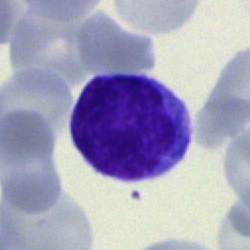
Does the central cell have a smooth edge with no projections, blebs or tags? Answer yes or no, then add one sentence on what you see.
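Yes. The cell is round to slightly oval with a smooth outline.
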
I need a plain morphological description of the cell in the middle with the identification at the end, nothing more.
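Let me see: the nucleus takes up nearly the whole cell, so there's only scant cytoplasm, and I see no granules in it. The chromatin is dark purple, densely packed, mottled. Just below the cell sits a tiny dark purple dot. This is a lymphocyte.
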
